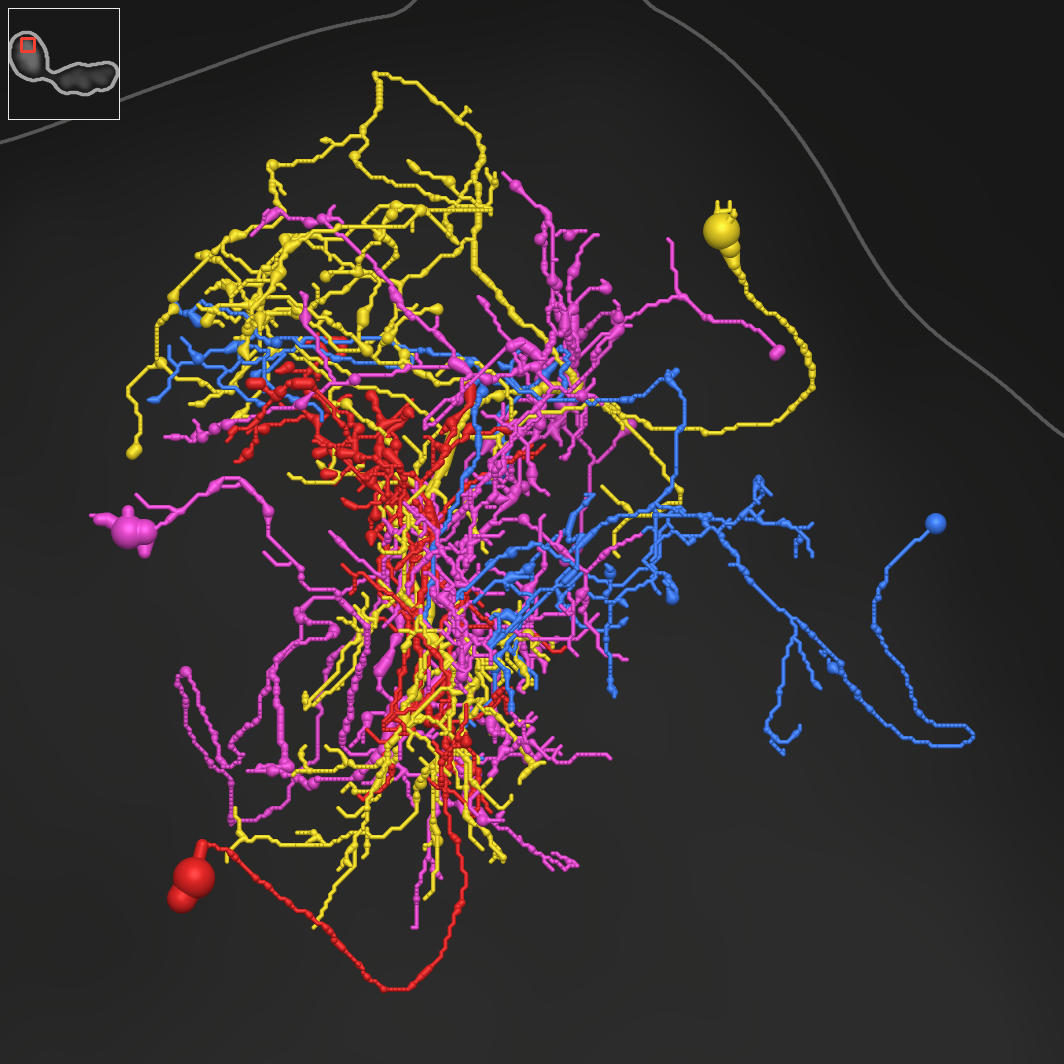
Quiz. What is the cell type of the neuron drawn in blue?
CB2290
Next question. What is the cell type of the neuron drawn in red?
SLP186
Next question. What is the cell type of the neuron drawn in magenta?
LHAD1j1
